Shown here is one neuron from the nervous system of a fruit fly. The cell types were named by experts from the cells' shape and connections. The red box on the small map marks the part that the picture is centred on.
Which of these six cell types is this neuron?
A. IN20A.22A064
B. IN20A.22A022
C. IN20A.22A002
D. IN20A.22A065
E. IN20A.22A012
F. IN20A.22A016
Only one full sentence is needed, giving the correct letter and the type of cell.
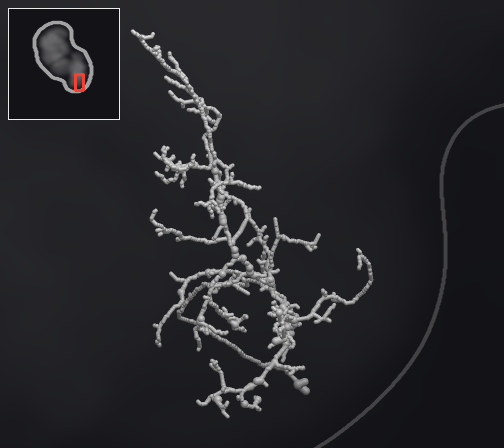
Option A, IN20A.22A064, is the type of cell the neuron is.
